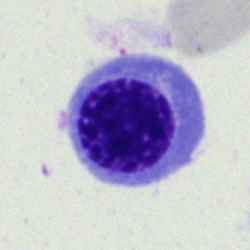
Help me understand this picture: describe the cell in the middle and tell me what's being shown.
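A smooth edge bounds the round outline of the cell. Coarse dark clumps of chromatin are separated by small paler spaces. The cytoplasm, moderate in amount, stains medium blue. A paler zone of cytoplasm lies beside the nucleus on its upper right side. The cell is an erythroblast.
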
